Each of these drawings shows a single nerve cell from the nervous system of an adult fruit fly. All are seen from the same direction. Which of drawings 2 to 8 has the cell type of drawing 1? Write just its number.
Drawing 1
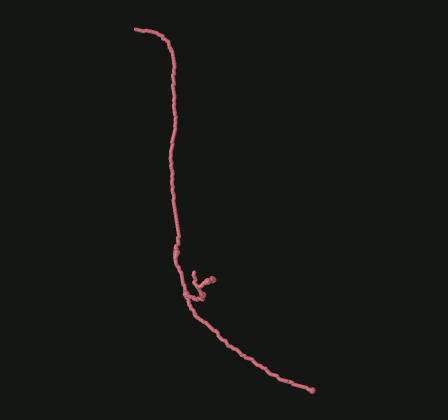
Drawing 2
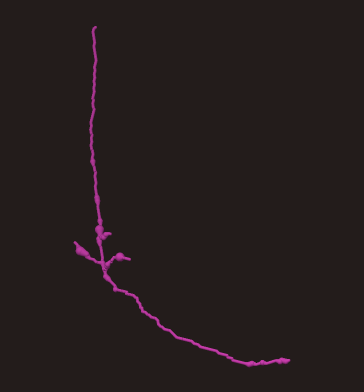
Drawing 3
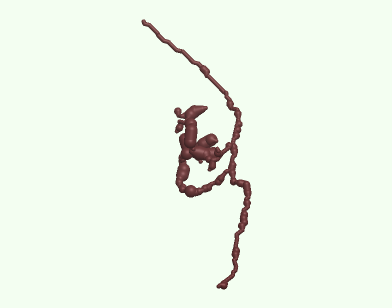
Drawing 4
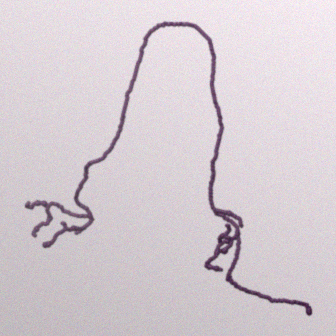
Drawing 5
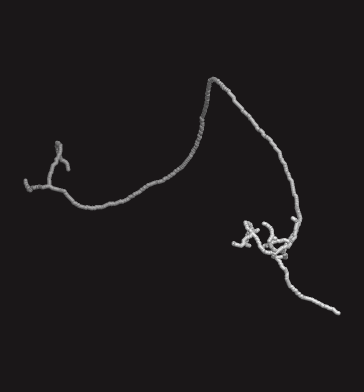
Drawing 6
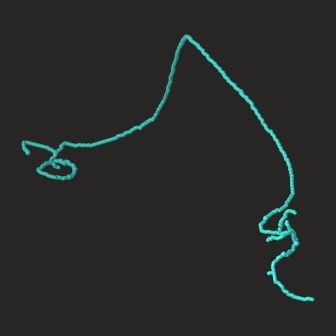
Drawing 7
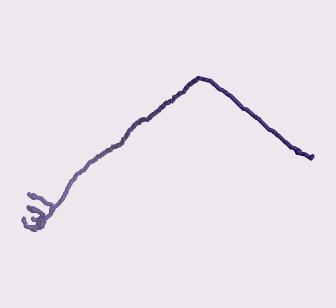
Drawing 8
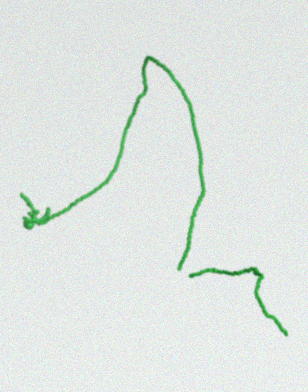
2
